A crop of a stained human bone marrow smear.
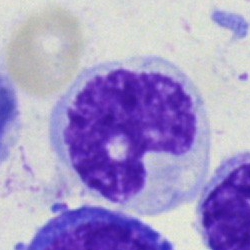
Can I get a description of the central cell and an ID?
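Start with the nucleus: look at its lower right side and you will see a deep notch. The cytoplasm is broadest just there, filling that notch. Inside the nucleus the chromatin is coarse and clumped, dark purple masses with paler patches between them. Just below the centre of the nucleus there is a small round clear spot. This cell is a monocyte.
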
